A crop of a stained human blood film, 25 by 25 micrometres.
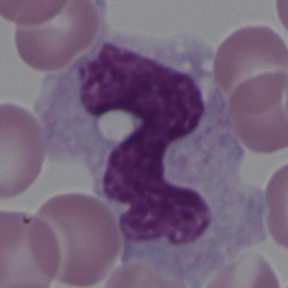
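Monocyte, stained peripheral blood smear. The nucleus is one continuous S-shaped band, not separate lobes joined by threads; its chromatin is dark purple, coarse and mottled. The cytoplasm shows faint fine speckling, no coarse granules. A round clear space lies in the nucleus's left notch.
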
